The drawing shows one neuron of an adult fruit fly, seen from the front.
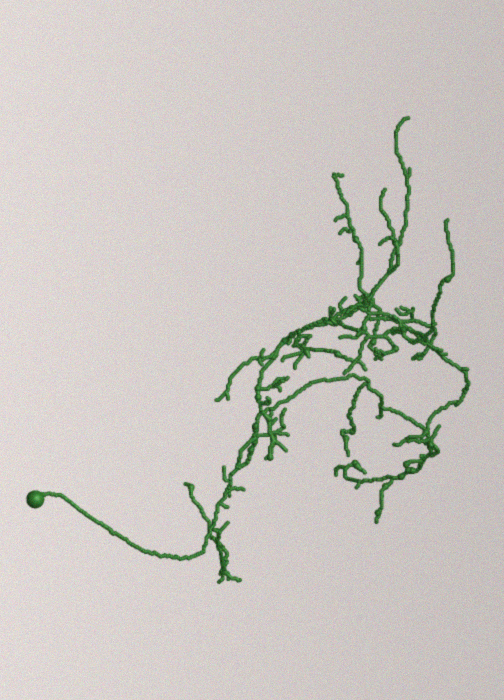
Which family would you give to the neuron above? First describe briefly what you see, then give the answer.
The cell body can be seen at the lower left of the picture. Dozens of branch ends can be seen. It is a central-brain intrinsic neuron. The family is hemilineage LALa1_anterior.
